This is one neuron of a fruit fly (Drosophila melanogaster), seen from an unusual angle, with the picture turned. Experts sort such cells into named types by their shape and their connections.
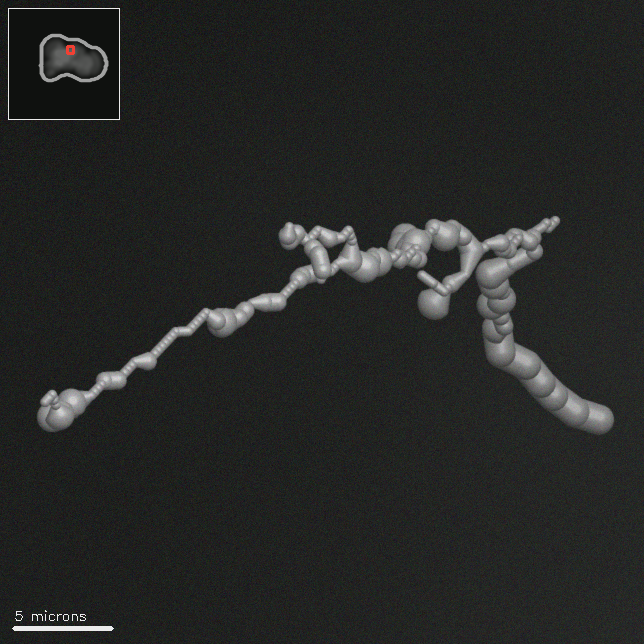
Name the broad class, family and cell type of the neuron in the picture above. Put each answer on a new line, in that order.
sensory neuron entering the brain
class mechanosensory
JO-B1_b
